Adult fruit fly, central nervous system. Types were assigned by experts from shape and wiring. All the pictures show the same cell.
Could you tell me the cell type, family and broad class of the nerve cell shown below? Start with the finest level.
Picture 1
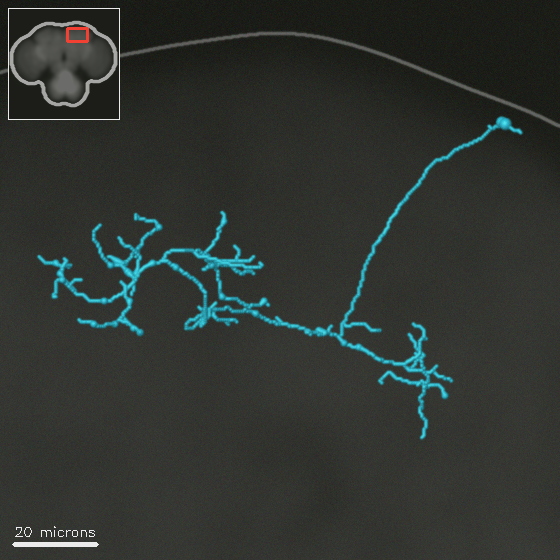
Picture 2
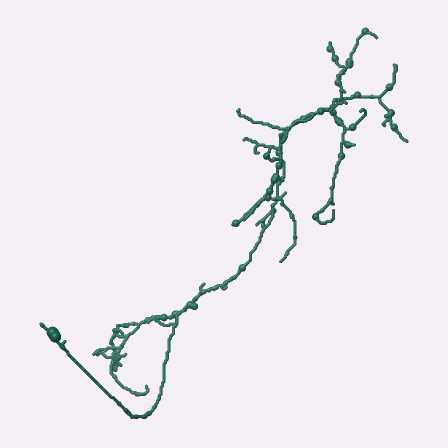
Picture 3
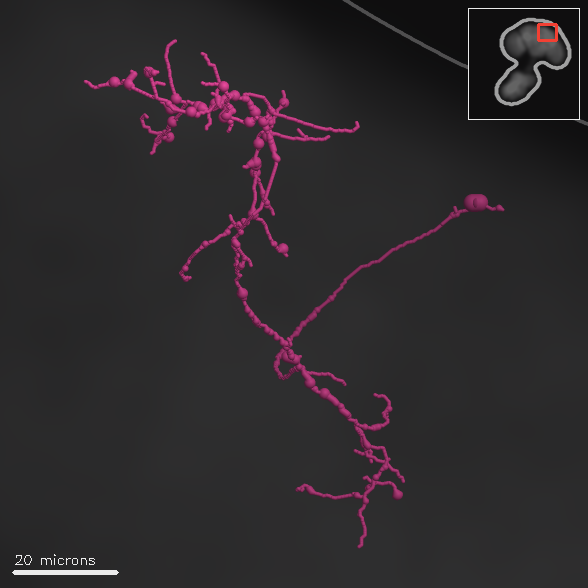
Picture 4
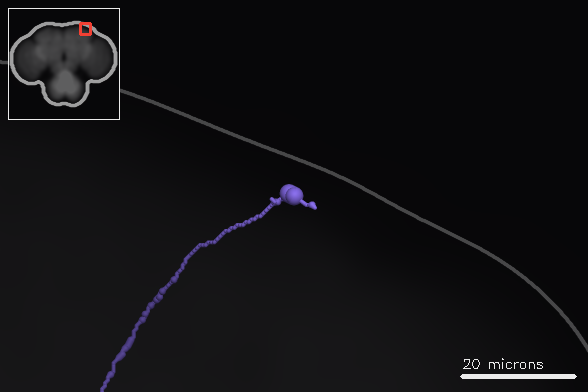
SIP042_a; hemilineage SLPad1_posterior; central-brain intrinsic neuron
